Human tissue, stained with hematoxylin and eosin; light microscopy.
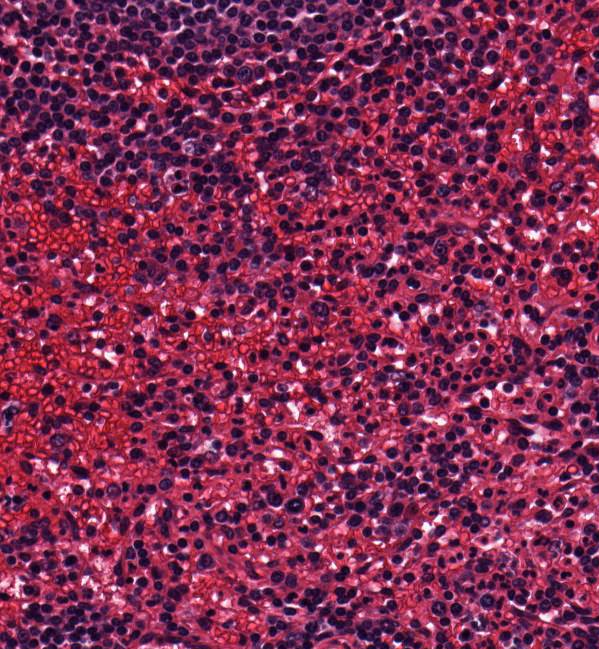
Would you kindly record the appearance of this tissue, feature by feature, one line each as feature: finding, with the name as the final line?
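Architecture: diffuse, densely packed sheet of cells, no organised units.
Predominant cells: small lymphocytes, round dark nuclei, scant cytoplasm, throughout the field.
Red blood cells: densely packed in a broad patch on the left.
Other cells: larger, paler, oval nuclei scattered among the lymphocytes.
Tissue: spleen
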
